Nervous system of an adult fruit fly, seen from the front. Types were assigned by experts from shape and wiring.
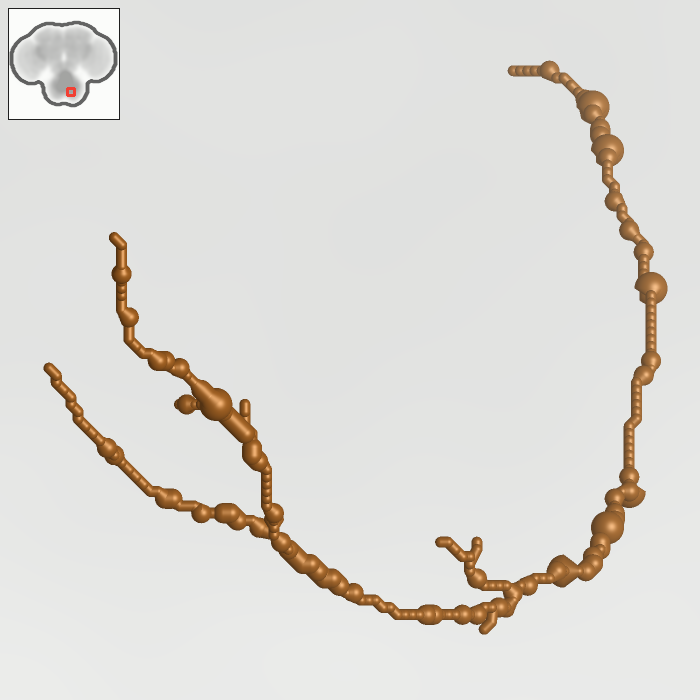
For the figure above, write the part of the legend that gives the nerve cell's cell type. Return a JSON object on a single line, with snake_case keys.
{"cell_type": "SNta42"}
